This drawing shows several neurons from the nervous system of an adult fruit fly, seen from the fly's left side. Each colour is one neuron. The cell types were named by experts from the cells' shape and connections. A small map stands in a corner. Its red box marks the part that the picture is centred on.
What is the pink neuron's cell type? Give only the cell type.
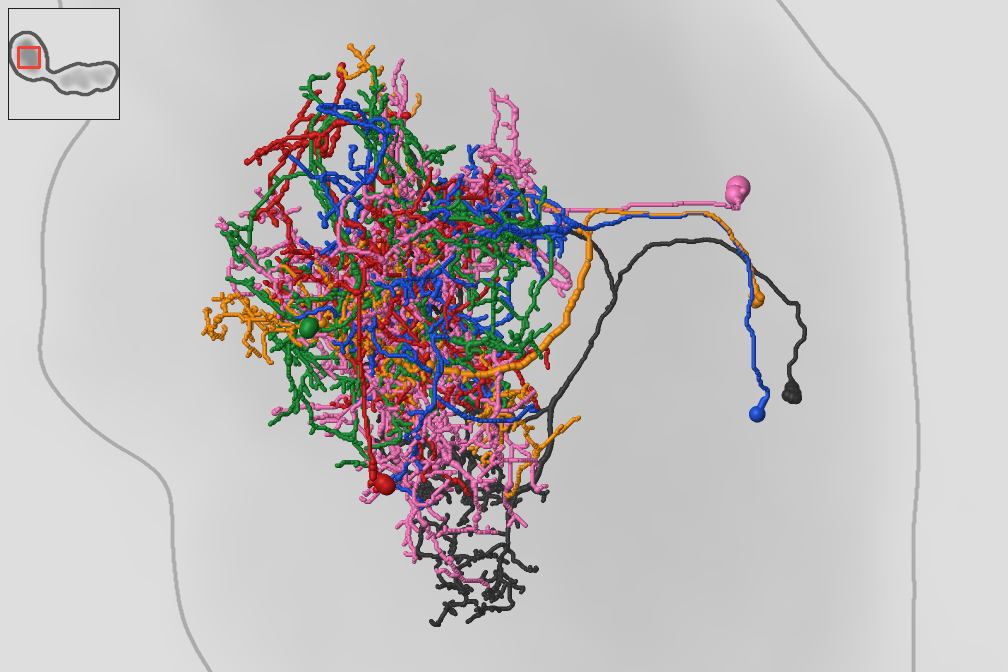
AVLP502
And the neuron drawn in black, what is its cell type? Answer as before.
CB3305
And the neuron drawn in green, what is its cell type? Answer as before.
AVLP126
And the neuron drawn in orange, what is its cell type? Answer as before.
AVLP517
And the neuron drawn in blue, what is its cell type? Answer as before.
CB1932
